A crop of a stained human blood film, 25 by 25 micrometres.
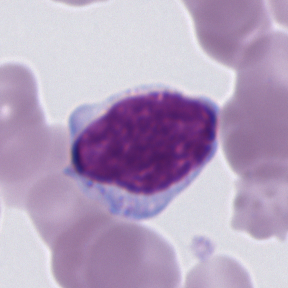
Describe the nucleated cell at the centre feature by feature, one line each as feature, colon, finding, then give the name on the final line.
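Cell size: about 14 by 11 micrometres
Outline: irregular, with angular corners rather than a smooth curve
Nucleus: oval, about 13 by 8 micrometres, placed nearer the top
Nuclear share: about 70% of the cell's area
Chromatin: dense and clumped, small paler gaps between clumps
Cytoplasm: pale blue, in a wider band below the nucleus
Name: large granular lymphocyte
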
